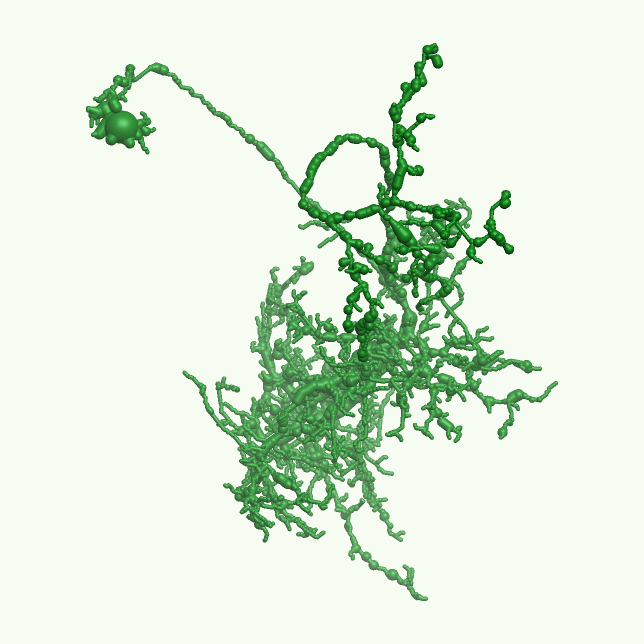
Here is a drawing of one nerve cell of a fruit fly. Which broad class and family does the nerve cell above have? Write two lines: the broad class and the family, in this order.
central-brain intrinsic neuron
hemilineage MX3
